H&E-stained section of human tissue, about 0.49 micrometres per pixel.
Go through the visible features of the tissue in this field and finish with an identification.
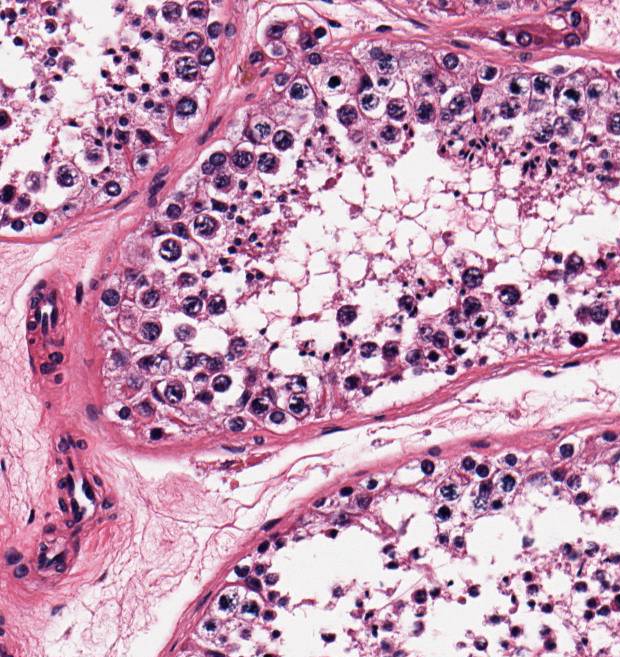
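Large central tubule: many layers of cells, stacked from wall toward centre. Small, dense, dark round nuclei: scattered toward the tubule centres. Each tubule bounded by a thin pink fibrous wall containing flattened, elongated dark nuclei. Lower left: loose pink stroma with small blood vessels, elongated nuclei in their walls. Tissue: testis.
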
